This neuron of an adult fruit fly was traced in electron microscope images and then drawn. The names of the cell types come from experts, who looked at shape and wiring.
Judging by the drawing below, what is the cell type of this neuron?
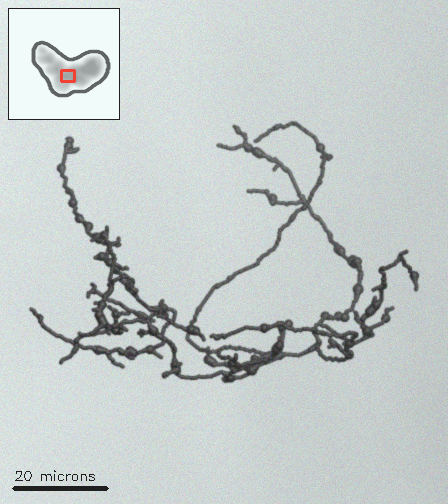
IN01B035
